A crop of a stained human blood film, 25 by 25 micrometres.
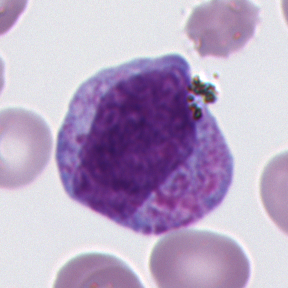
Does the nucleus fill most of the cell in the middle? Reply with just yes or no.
Yes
